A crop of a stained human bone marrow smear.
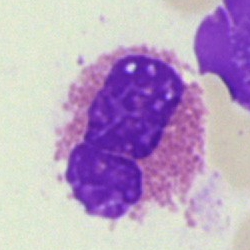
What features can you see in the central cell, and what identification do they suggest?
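Two lobes make up the nucleus, the upper one larger than the lower. Its chromatin is dark purple and condensed. Coarse, round granules of fairly even size are present. The cell shown is an eosinophil.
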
